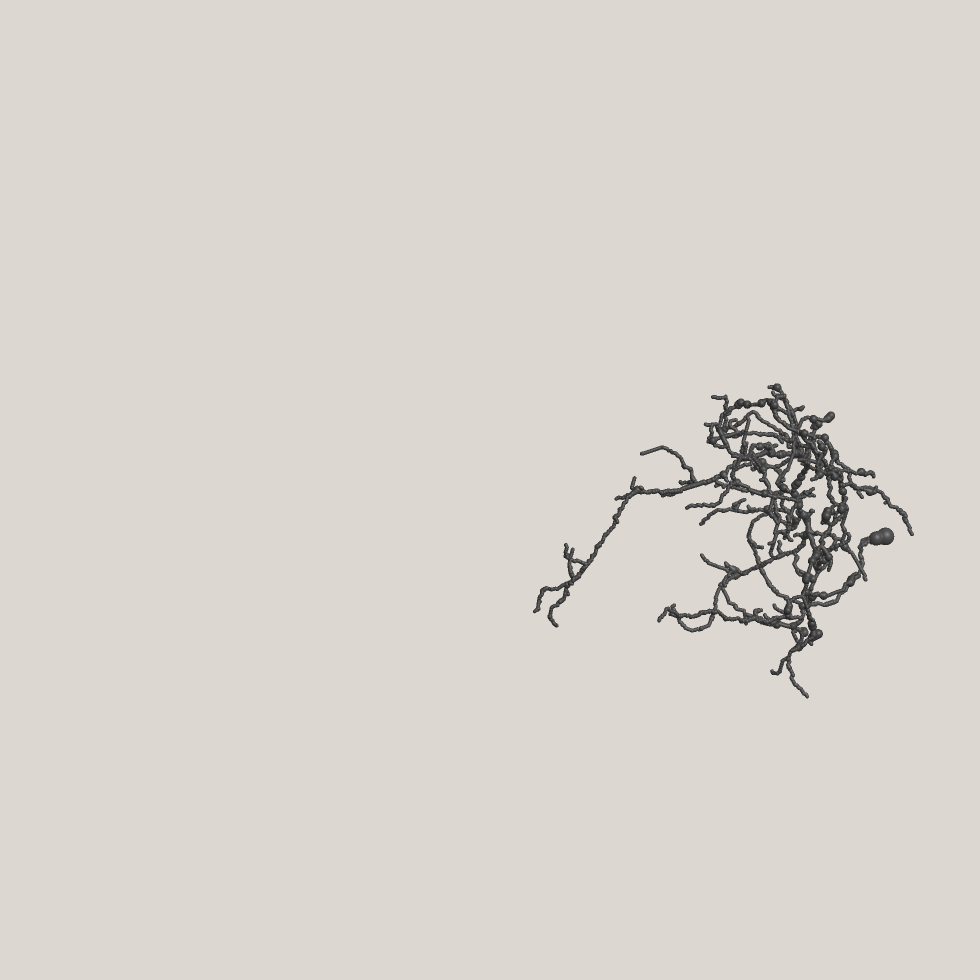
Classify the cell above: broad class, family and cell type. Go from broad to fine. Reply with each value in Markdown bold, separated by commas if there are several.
**nerve-cord intrinsic neuron**, **hemilineage 03A**, **IN03A066**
